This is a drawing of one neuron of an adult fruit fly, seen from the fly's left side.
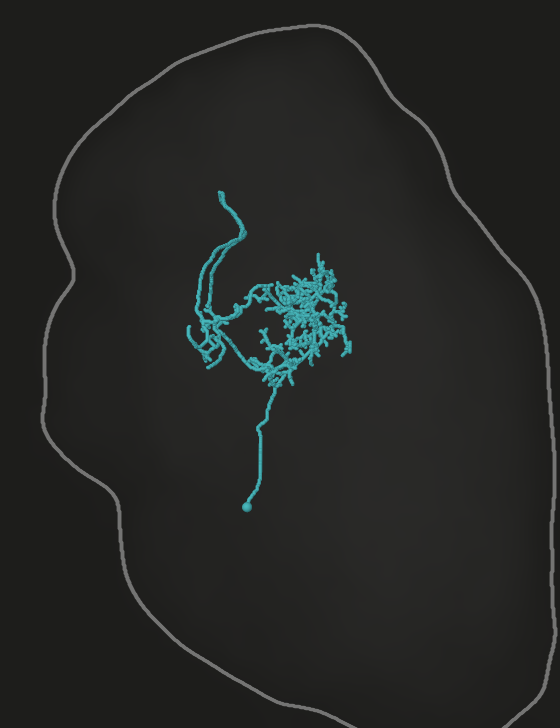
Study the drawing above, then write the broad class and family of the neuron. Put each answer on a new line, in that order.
central-brain intrinsic neuron
hemilineage VLPl&p1_lateral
